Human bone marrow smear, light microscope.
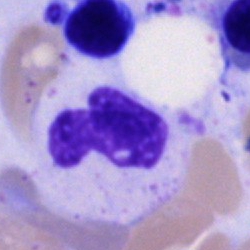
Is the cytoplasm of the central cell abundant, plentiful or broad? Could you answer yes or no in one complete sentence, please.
Yes, this cell has broad cytoplasm around its nucleus.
